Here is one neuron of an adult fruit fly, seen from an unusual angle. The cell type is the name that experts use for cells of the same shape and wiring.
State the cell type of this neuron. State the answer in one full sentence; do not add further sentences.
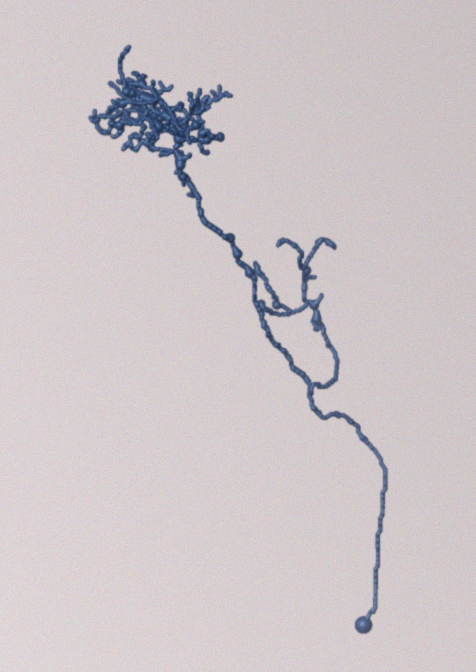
The cell type Li21 is the type of this neuron.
